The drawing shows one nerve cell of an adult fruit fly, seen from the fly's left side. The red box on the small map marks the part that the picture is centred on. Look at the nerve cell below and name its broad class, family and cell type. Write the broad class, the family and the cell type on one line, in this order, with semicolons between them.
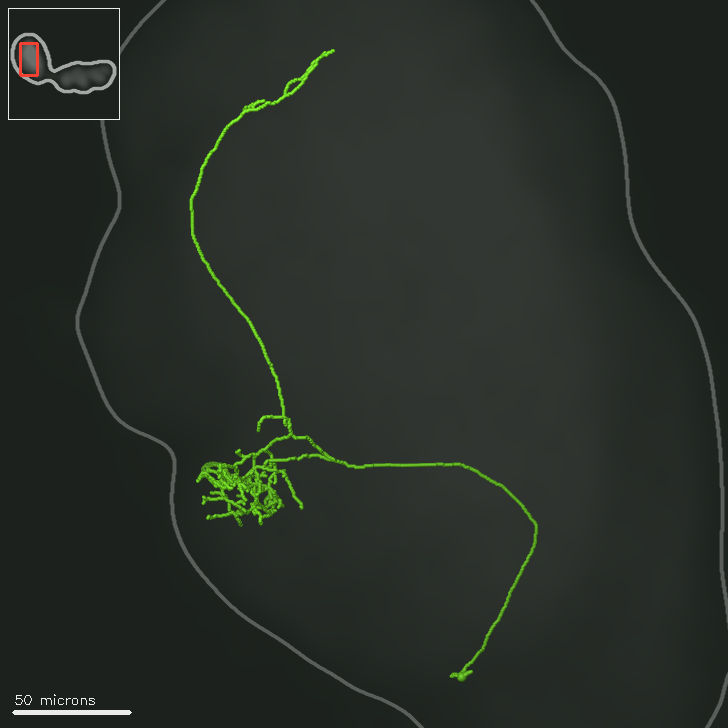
central-brain intrinsic neuron; hemilineage LB5; PRW026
